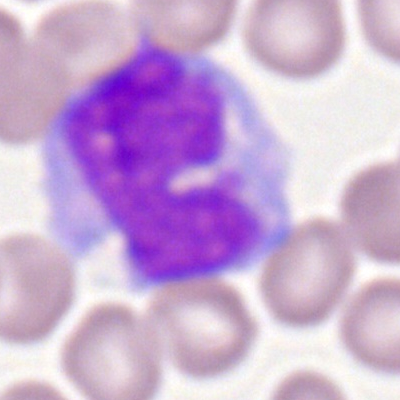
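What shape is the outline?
Irregular and a bit angular, not round.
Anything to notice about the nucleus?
A pale cleft runs into it from the right side, and it fills most of the cell.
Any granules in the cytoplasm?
None that you can see.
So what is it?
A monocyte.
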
